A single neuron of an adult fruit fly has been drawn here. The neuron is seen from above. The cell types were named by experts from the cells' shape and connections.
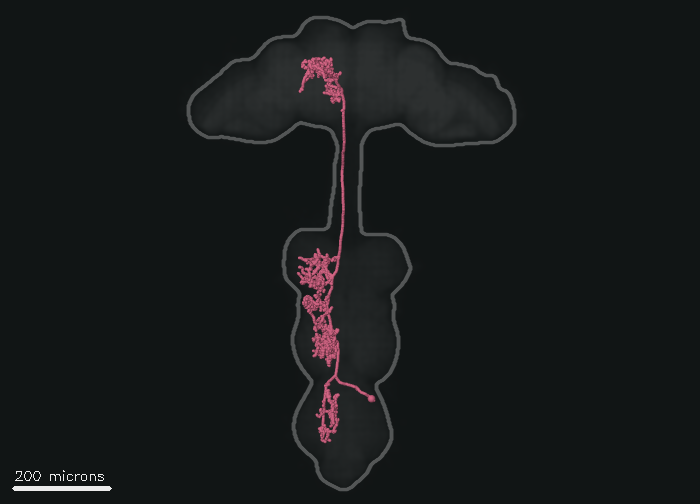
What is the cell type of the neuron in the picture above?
AN09B003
